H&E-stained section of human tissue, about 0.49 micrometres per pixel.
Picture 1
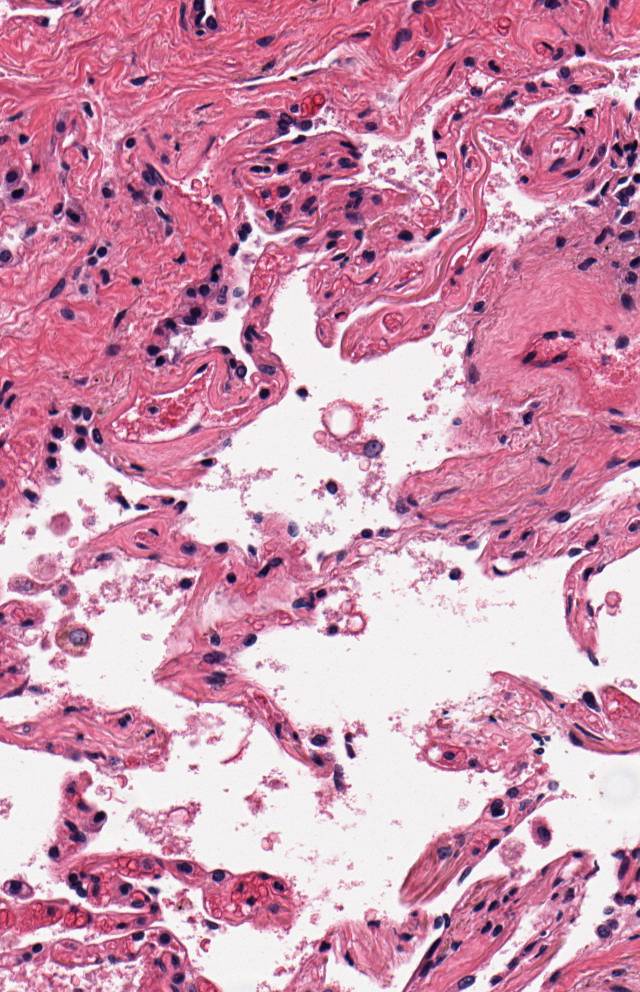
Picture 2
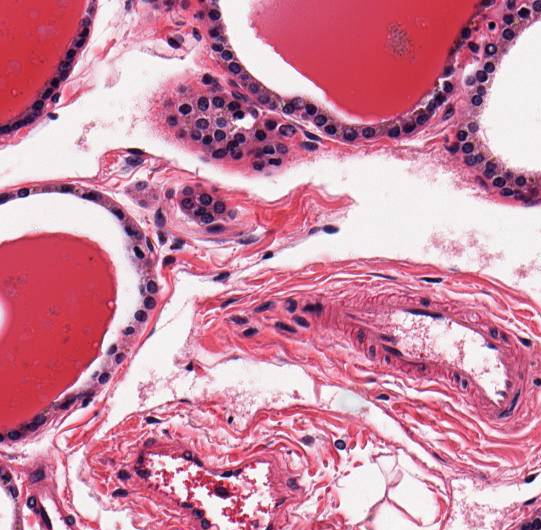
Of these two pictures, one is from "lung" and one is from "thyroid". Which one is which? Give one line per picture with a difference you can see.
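The field in picture 1 comes from the lung. No glands are present in the field.
The field in picture 2 comes from the thyroid. Rounded follicles filled with homogeneous bright pink colloid occupy the top and left edges of the field.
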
